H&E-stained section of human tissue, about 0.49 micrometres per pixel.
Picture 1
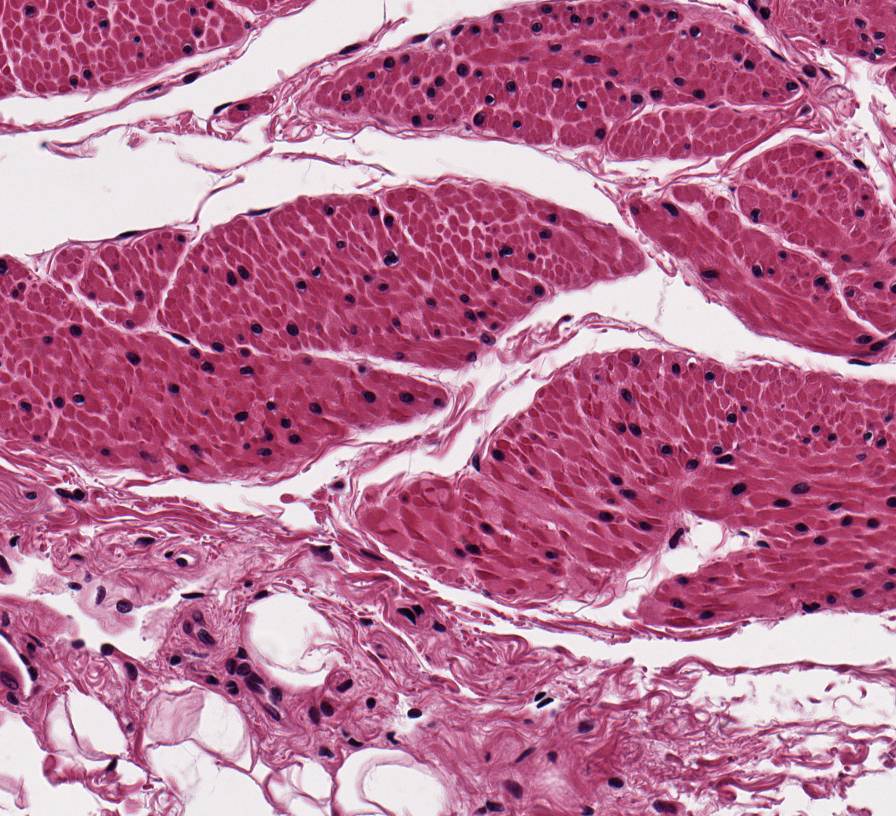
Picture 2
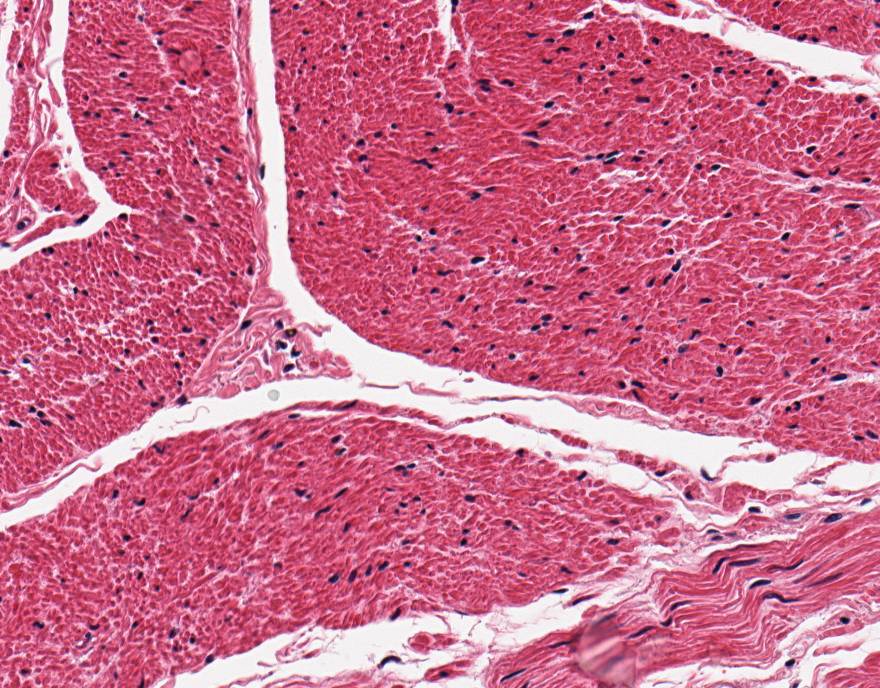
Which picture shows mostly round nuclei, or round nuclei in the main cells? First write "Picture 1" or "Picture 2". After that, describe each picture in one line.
Picture 1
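In picture 1: The muscle nuclei are dark, rounded and lie centrally within the fibre profiles.
In picture 2: The nuclei are small, dark and elongated, and lie scattered singly within the bundles rather than at the edges of the cells.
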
